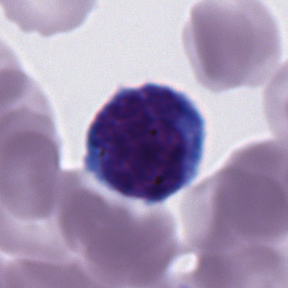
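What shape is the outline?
Roughly round, with a slightly uneven edge; the nucleus looks round too.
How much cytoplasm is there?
Only a thin rim around the nucleus, and I see no coloured granules in it.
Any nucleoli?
None that I can make out.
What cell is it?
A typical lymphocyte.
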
